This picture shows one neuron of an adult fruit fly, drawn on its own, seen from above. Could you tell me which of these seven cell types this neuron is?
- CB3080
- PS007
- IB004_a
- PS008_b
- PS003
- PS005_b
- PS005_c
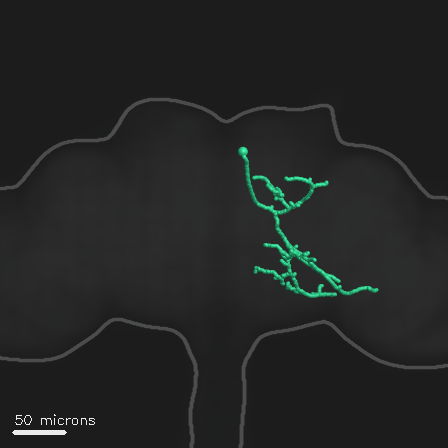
CB3080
